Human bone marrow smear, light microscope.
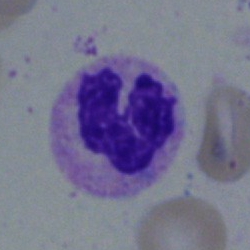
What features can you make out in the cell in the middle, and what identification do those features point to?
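Notice how the nucleus bends into a horseshoe, with a deep notch that opens toward the top. Its chromatin is coarse and gathered into clumps. Around it lies plenty of pale pink-lilac cytoplasm, carrying fine lilac granules. This is a band neutrophil.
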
